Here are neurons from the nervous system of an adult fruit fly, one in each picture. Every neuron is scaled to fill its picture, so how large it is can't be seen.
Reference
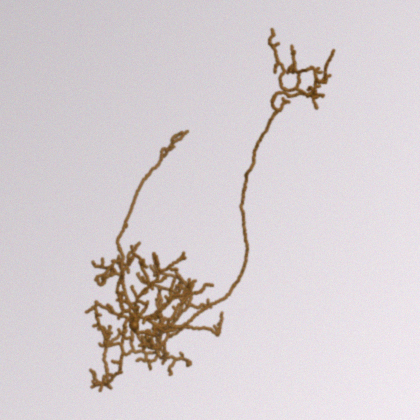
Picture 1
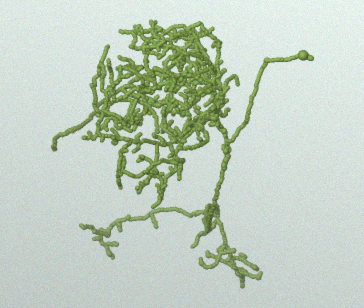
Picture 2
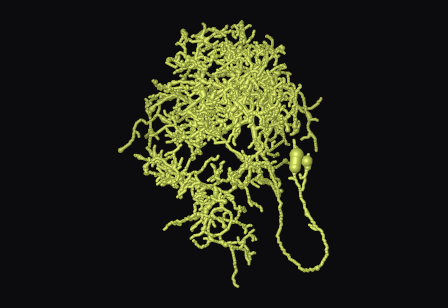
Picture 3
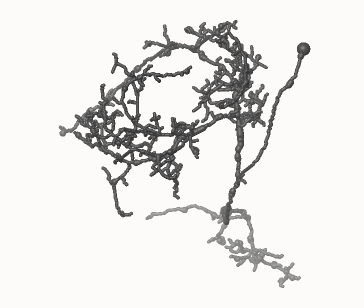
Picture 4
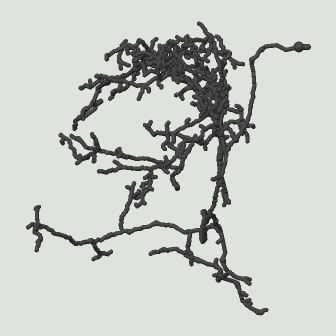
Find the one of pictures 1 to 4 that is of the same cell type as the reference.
Picture 3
